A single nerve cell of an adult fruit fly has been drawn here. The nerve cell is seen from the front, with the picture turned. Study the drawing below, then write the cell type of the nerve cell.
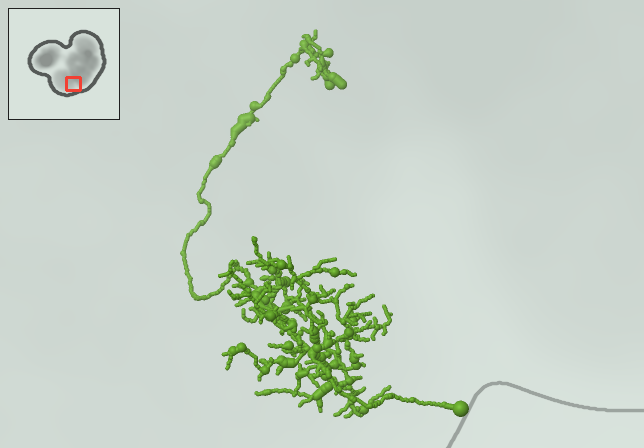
Tm16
